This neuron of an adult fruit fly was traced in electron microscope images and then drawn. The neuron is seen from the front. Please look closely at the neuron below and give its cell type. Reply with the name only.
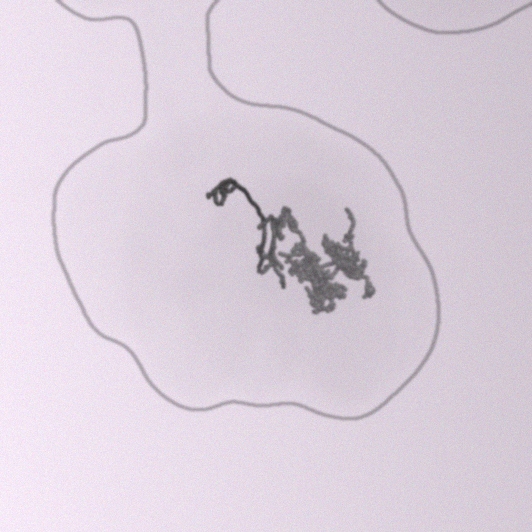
INXXX300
